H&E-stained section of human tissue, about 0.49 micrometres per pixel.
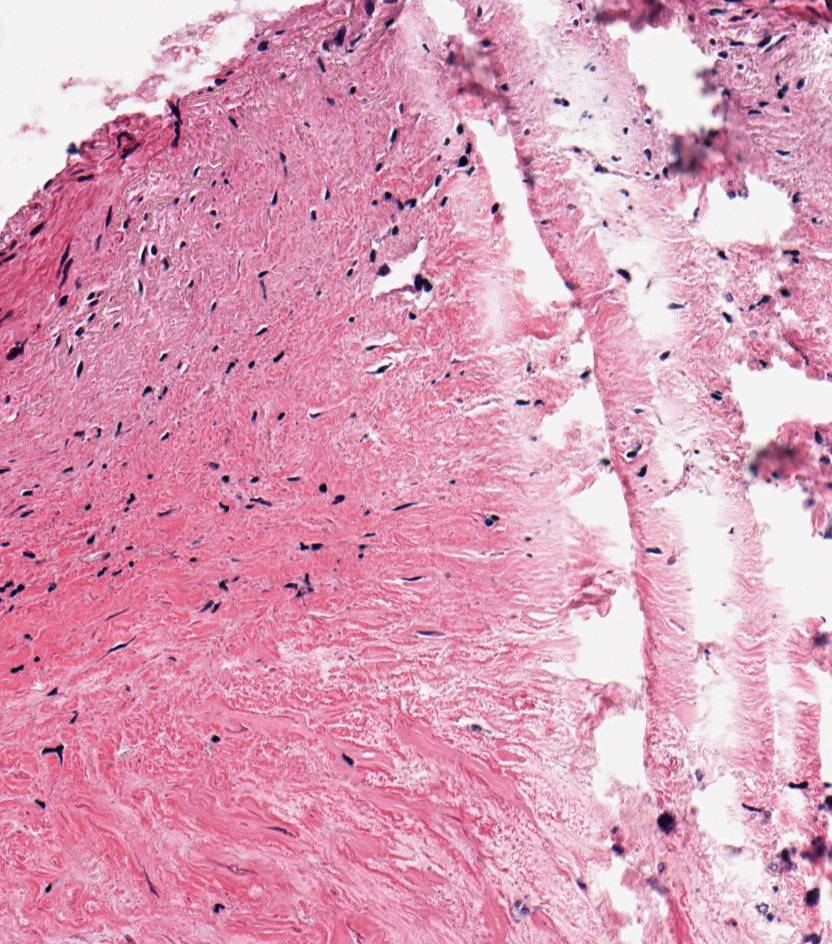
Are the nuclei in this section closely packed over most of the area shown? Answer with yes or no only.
No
